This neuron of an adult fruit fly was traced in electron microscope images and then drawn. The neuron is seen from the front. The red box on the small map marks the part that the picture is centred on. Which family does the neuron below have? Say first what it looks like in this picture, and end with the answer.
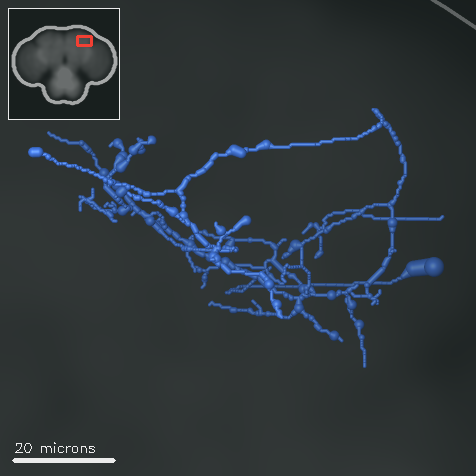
The cell body is on the right of the picture. By the scale bar it is about 85 microns wide in this view. This is a central-brain intrinsic neuron. Its family is hemilineage LHp1.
